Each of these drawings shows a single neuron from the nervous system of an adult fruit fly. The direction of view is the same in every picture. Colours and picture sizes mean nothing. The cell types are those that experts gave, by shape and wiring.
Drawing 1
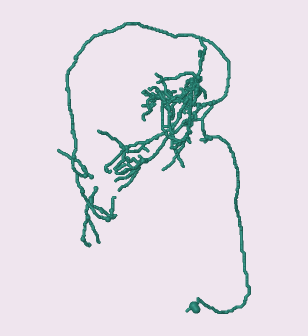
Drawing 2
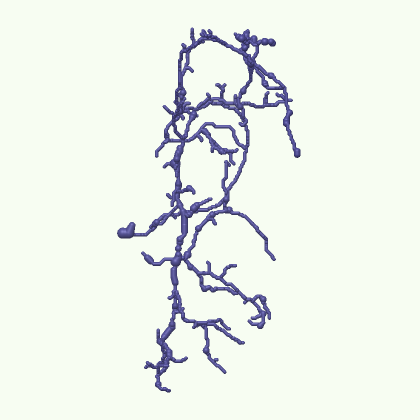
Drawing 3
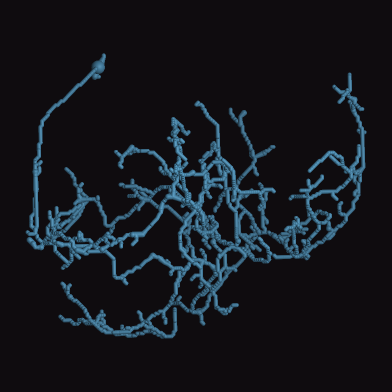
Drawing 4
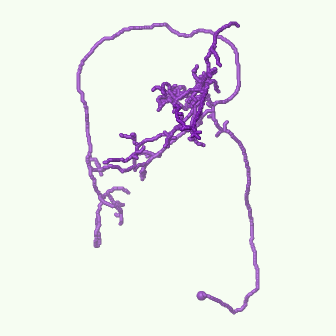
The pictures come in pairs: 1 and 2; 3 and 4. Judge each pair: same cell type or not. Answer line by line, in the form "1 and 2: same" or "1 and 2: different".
1 and 2: different
3 and 4: different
